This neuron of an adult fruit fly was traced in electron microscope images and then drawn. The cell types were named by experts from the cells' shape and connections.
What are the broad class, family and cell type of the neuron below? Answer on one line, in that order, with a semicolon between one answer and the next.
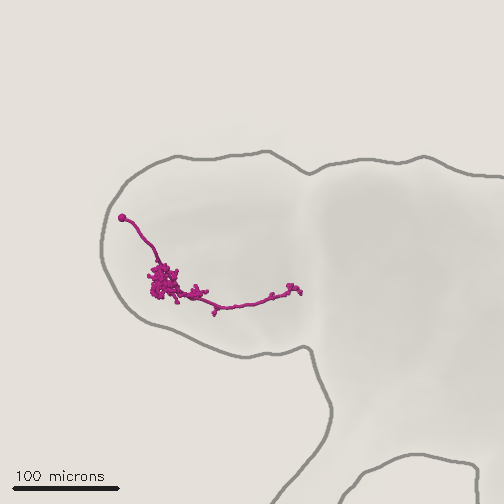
optic-lobe intrinsic neuron; TmY; TmY10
